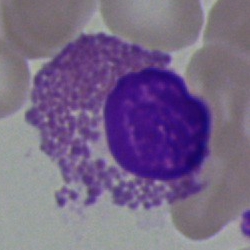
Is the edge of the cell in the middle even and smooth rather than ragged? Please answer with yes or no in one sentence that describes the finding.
No, this cell is bounded by a rough outline.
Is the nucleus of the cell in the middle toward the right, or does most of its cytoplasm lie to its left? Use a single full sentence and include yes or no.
Yes, this cell carries its nucleus toward the right side.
